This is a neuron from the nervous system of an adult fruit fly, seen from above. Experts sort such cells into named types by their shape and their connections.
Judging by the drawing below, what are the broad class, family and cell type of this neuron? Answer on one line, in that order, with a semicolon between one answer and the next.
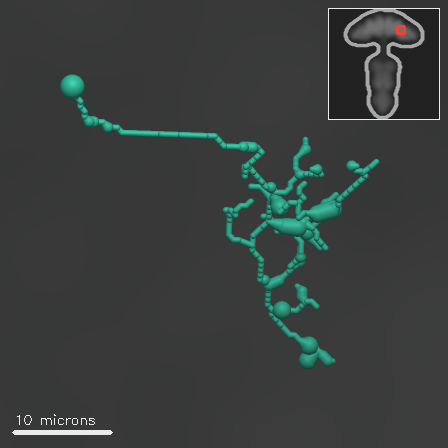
optic-lobe intrinsic neuron; Cm; Cm2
